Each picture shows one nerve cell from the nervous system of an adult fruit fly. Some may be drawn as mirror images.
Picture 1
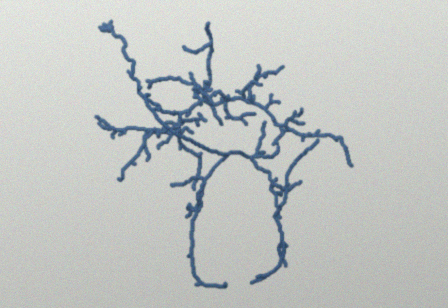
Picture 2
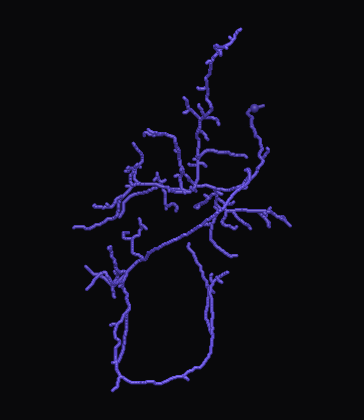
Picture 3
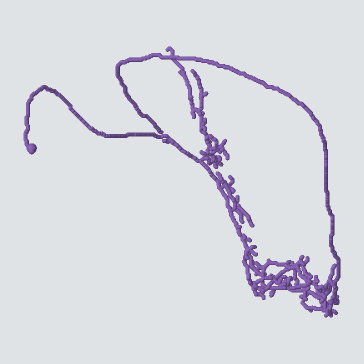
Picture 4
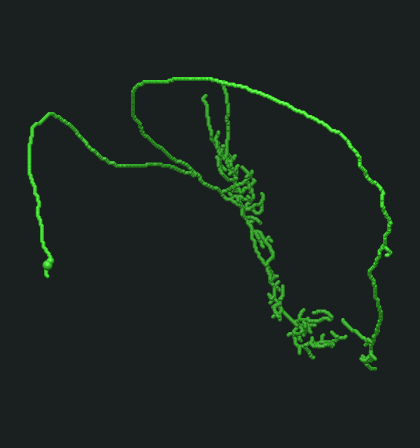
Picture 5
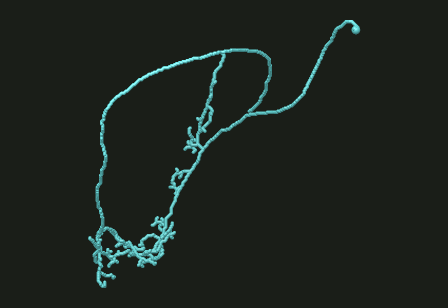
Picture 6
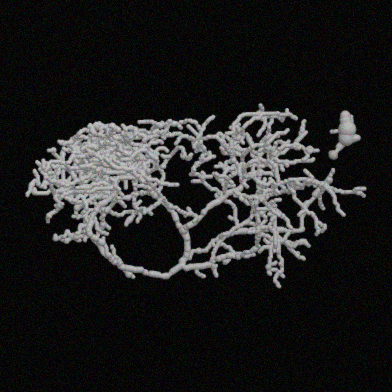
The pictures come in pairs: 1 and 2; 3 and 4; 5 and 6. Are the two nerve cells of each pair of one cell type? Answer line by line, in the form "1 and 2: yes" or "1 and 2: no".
1 and 2: yes
3 and 4: yes
5 and 6: no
